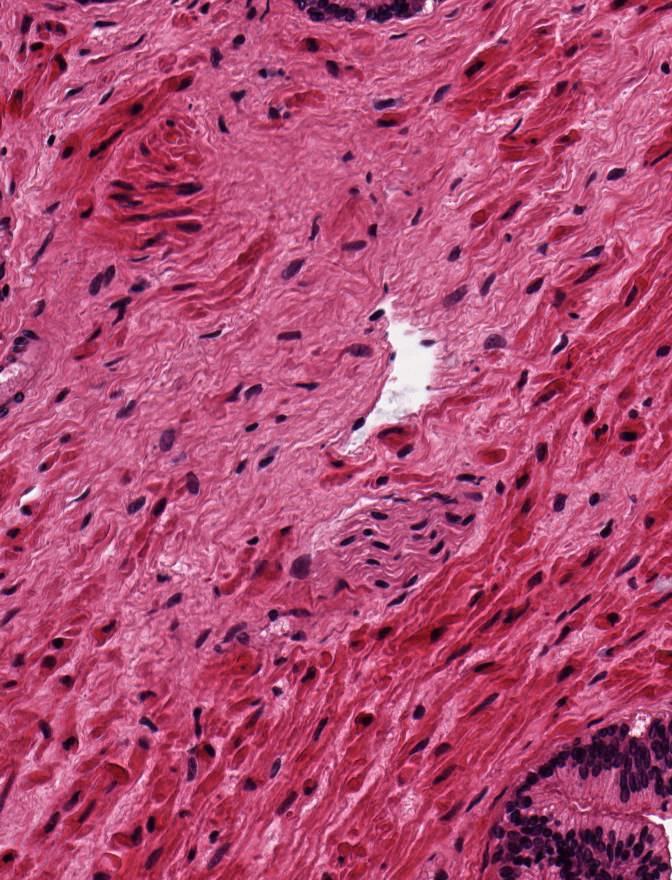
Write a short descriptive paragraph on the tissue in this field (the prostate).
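Smooth muscle bundles interlace across the field, running in several different directions. Their cells carry elongated, blunt-ended dark nuclei in deeply eosinophilic cytoplasm. Immediately around the central space, the tissue is paler and less cellular than the bundles further out. In the bottom right corner lies part of an epithelium with crowded, dark purple nuclei.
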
